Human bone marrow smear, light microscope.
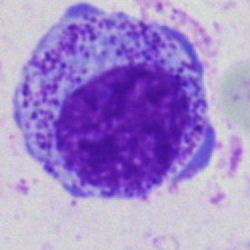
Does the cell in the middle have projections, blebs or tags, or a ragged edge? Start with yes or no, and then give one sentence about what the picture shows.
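Yes. The cell outline is irregular and lumpy rather than a smooth circle.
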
